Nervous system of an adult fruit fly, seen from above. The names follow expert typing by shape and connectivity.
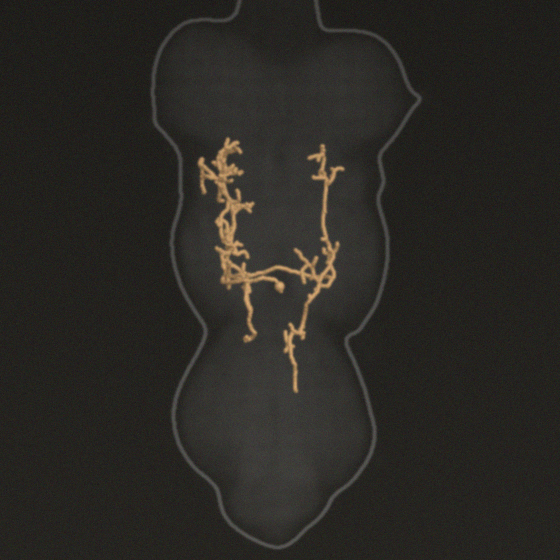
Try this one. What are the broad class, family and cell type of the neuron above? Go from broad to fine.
nerve-cord intrinsic neuron; hemilineage 19B; IN19B055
